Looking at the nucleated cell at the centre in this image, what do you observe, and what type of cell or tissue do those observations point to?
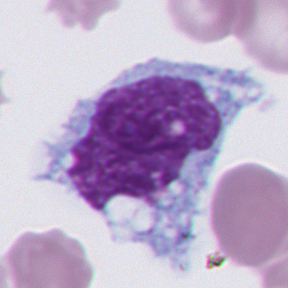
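The outline of the cell is irregular and angular rather than round. Its nucleus is irregular and folded, with a notch on the left side. In the right half of the nucleus lies a single small, pale, round spot. The cytoplasm is pale greyish-blue. This is a monocyte.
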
